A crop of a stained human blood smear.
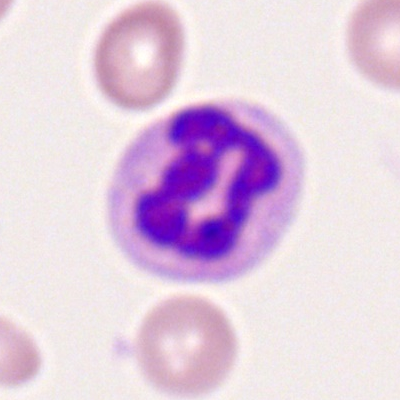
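Segmented neutrophil: no nucleoli show in its nucleus, which sits inside a moderate rim of pale pink-lilac cytoplasm. That cytoplasm has no large orange-red granules, and no vacuoles either.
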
